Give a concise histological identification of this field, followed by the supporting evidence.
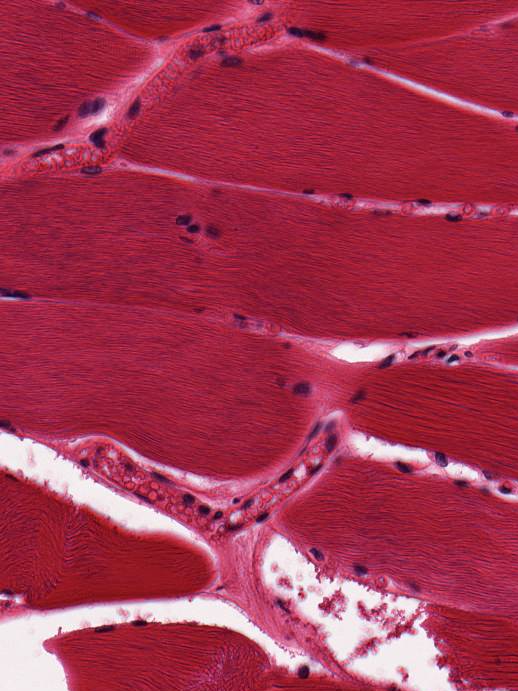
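What the field mainly shows is skeletal muscle. First point: the dark, elongated fibre nuclei sit at the fibre edges, not in the centres.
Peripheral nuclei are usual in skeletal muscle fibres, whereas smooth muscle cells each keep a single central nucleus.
Second: fine parallel lines run lengthwise through the pink cytoplasm of the fibres. Third: capillaries packed with red blood cells pass between the fibres at the upper left and in the lower centre. Fourth: connective tissue between fibres is scant, just thin pink strands.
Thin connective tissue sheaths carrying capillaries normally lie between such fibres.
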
